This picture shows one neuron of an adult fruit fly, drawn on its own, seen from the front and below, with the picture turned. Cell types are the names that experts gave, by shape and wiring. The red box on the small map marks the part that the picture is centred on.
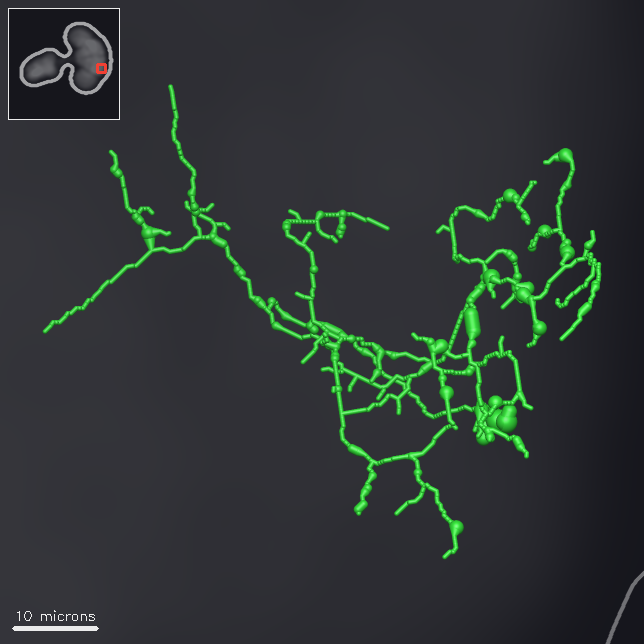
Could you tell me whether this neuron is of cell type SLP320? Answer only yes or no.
yes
